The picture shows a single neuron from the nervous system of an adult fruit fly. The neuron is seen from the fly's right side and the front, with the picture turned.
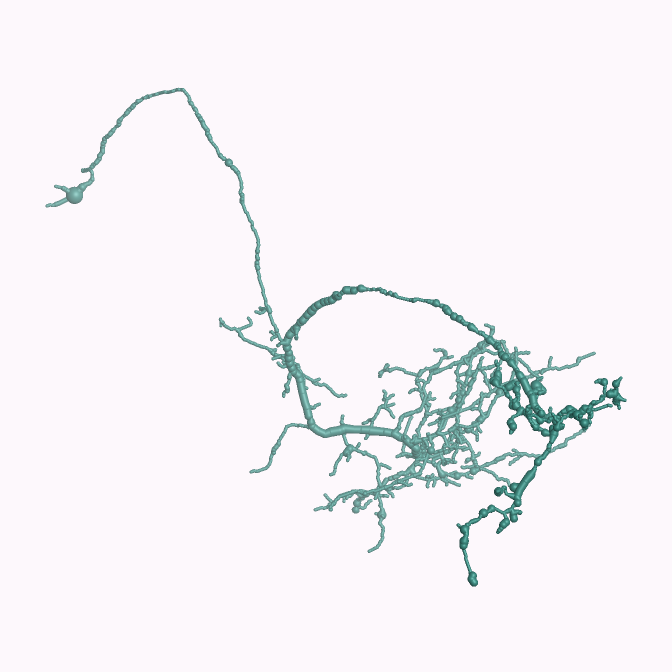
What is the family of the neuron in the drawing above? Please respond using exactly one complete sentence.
The family that includes this neuron is hemilineage MX7.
